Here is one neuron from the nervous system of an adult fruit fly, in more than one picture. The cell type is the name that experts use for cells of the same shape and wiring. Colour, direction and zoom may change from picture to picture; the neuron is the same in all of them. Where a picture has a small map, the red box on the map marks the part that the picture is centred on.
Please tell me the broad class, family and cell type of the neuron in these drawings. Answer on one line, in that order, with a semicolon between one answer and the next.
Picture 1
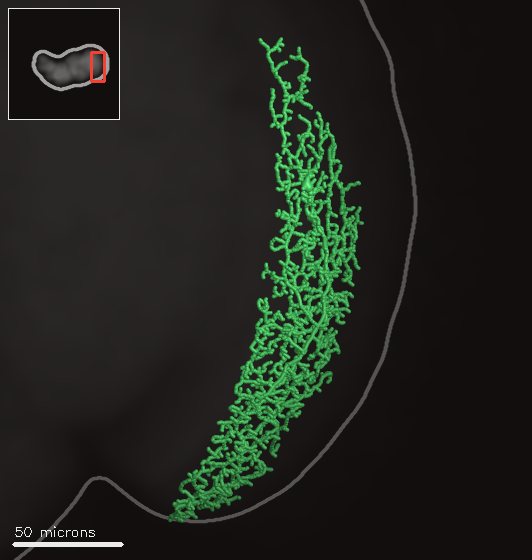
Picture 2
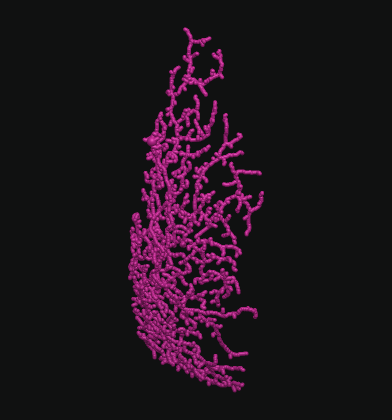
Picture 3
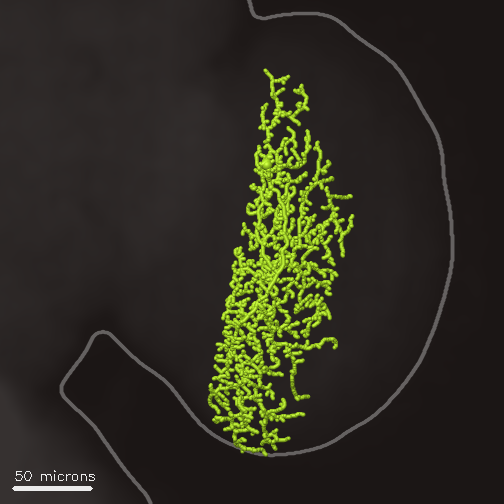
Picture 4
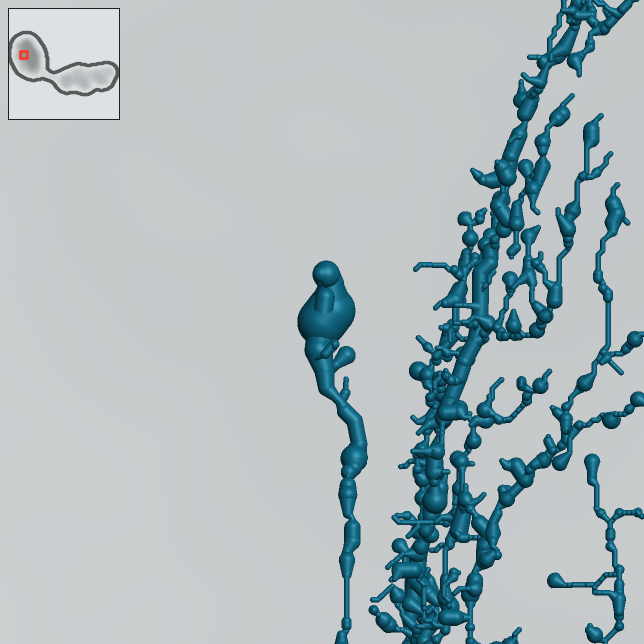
optic-lobe intrinsic neuron; Dm; Dm19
